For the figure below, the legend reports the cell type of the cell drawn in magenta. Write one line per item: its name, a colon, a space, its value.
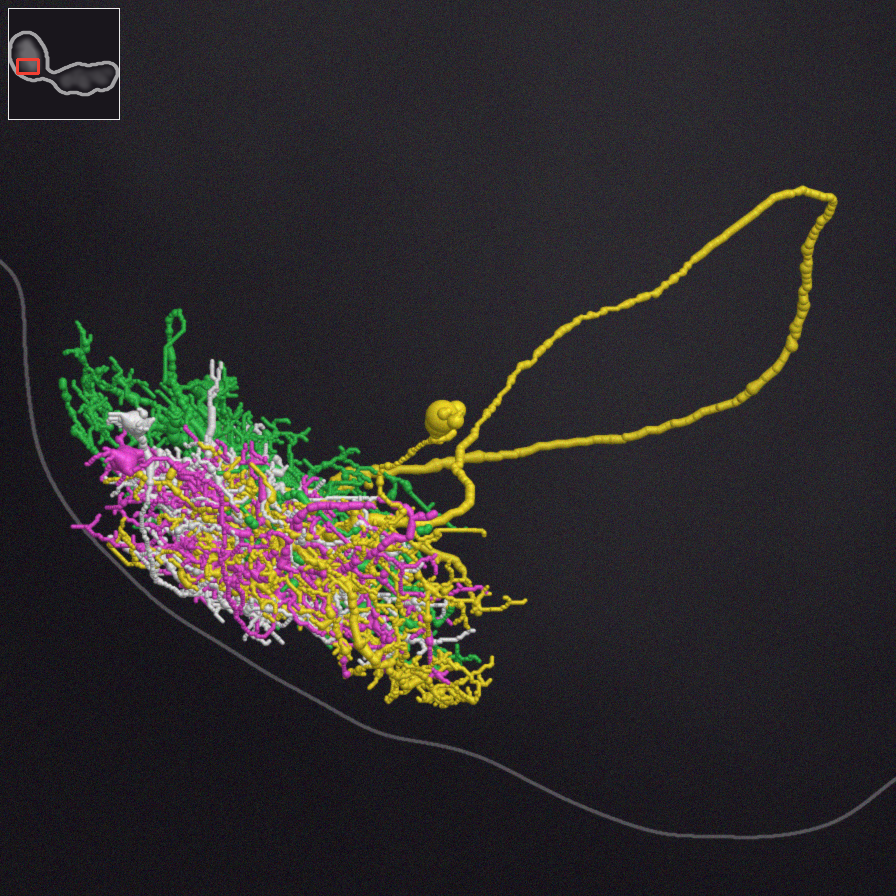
cell type: GNG169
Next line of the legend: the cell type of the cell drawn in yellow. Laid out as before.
cell type: GNG120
